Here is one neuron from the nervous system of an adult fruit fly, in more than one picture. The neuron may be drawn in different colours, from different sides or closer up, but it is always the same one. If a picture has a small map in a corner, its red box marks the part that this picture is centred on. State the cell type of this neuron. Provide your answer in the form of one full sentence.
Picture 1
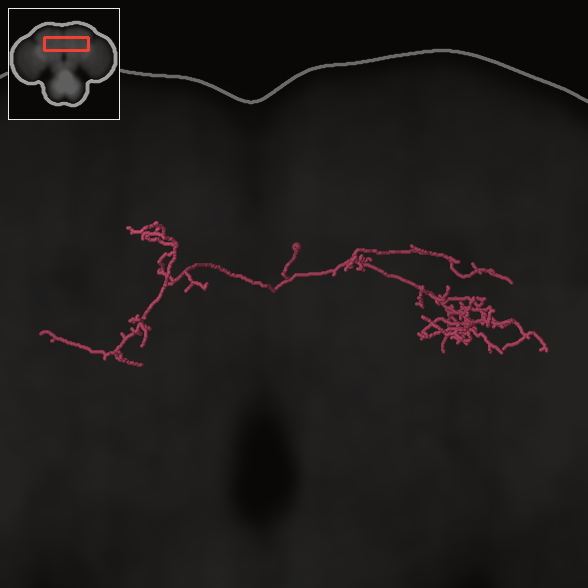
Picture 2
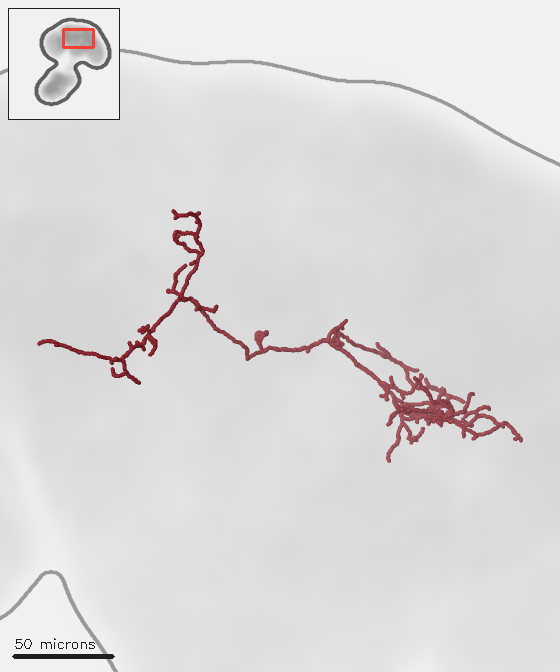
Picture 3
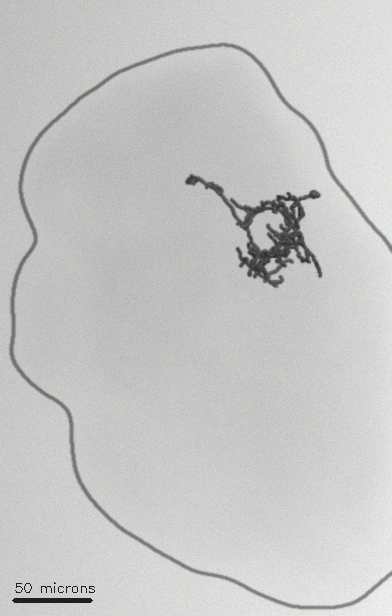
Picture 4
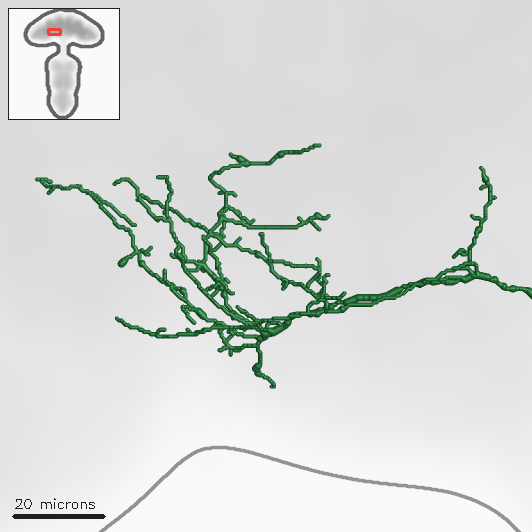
The neuron here falls under cell type CB4072.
